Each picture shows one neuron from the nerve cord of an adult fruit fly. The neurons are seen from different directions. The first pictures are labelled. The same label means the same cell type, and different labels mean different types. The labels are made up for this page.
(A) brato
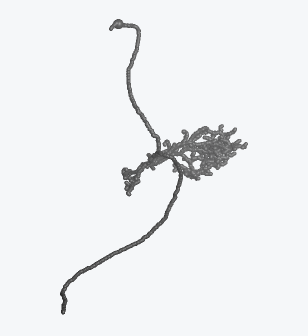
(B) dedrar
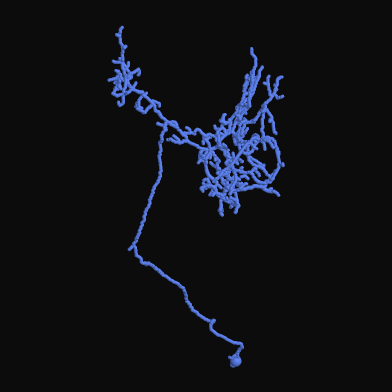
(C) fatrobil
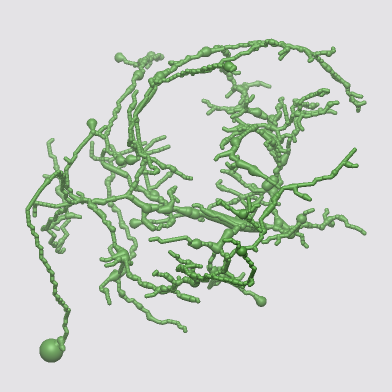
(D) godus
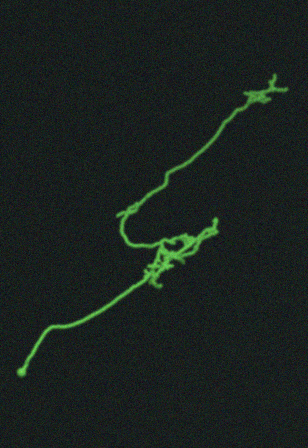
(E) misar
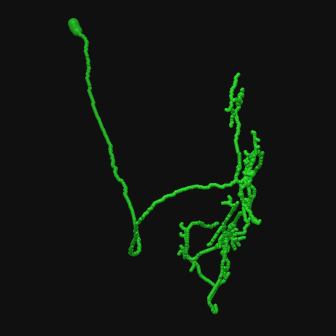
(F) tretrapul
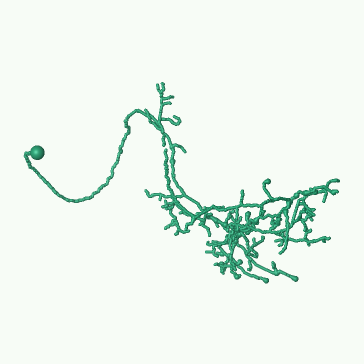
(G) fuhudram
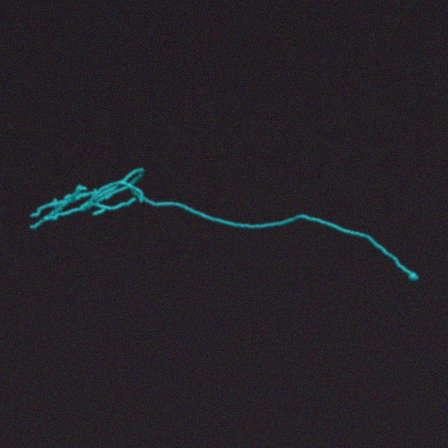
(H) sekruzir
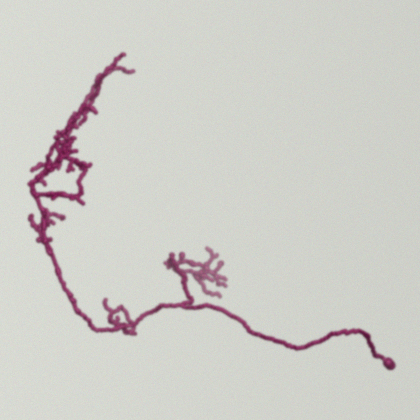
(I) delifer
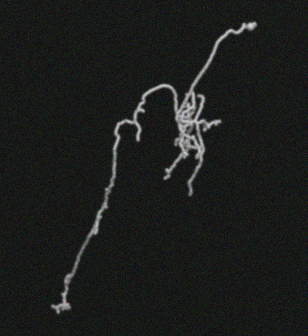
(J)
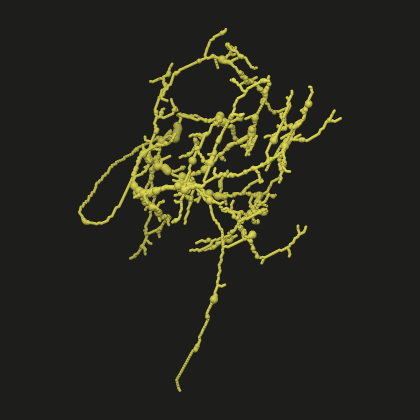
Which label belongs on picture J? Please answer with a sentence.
It belongs to fatrobil.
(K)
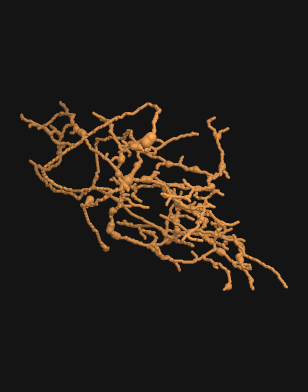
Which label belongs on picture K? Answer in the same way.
It belongs to fatrobil.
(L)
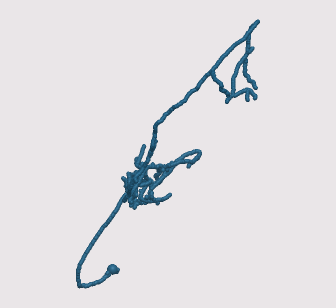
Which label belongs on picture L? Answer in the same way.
It belongs to delifer.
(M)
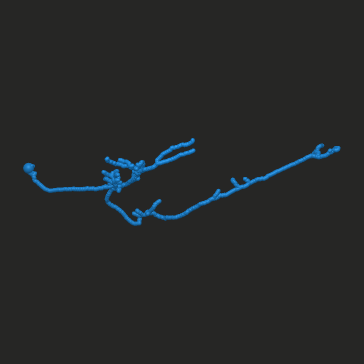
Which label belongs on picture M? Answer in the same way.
It belongs to delifer.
